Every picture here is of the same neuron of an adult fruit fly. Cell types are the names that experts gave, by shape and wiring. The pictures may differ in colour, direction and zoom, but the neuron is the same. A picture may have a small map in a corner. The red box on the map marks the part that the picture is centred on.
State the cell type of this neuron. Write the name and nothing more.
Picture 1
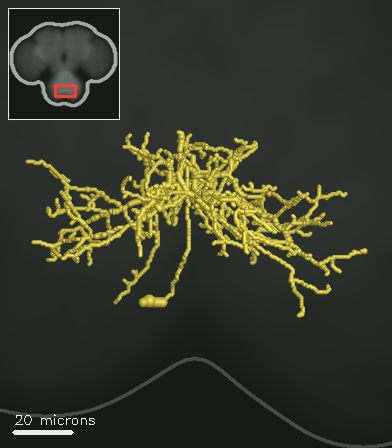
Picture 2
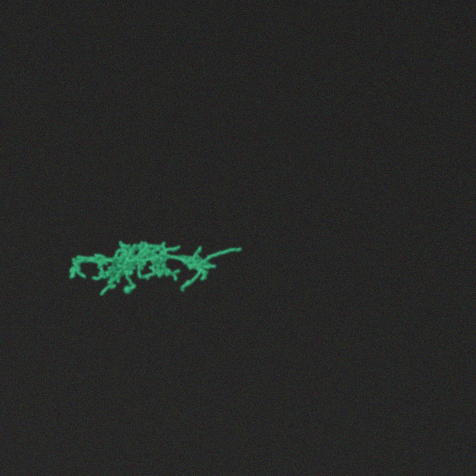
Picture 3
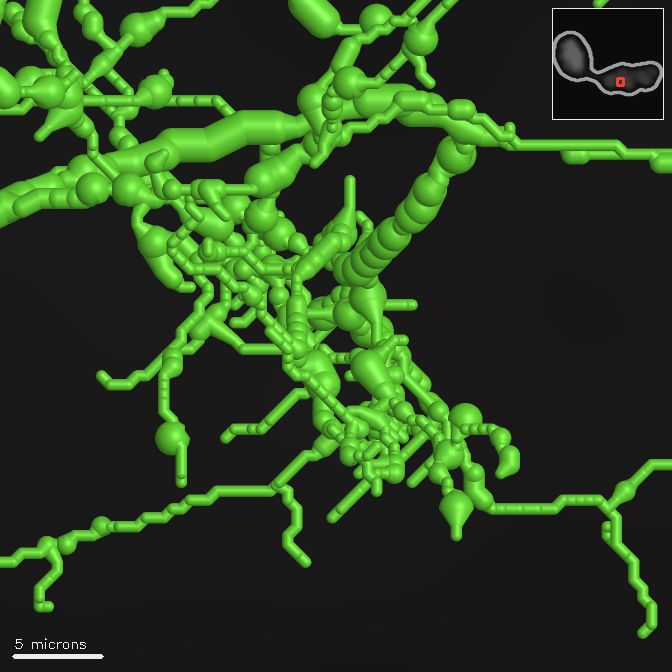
IN00A025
